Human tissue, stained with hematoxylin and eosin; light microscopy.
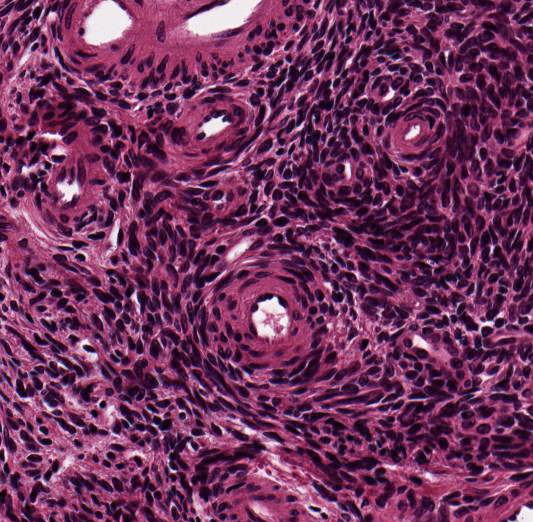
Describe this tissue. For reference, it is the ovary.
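Look at each lumen: concentric layers of cells encircle it, forming whorls. Most of the nuclei stain dark and are oval to spindle-shaped. You will find no fat cells anywhere in the field.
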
